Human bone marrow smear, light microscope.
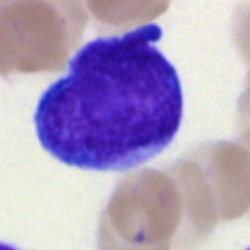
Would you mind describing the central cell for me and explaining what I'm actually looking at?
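Let me start with the outline: it's roughly oval, with a small notch on the upper left edge. There's also a small rounded knob jutting out from the top right. The nucleus takes up nearly the whole cell, so only a scant rim of cytoplasm is left. I can't see any granules in that cytoplasm. This is a blast.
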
